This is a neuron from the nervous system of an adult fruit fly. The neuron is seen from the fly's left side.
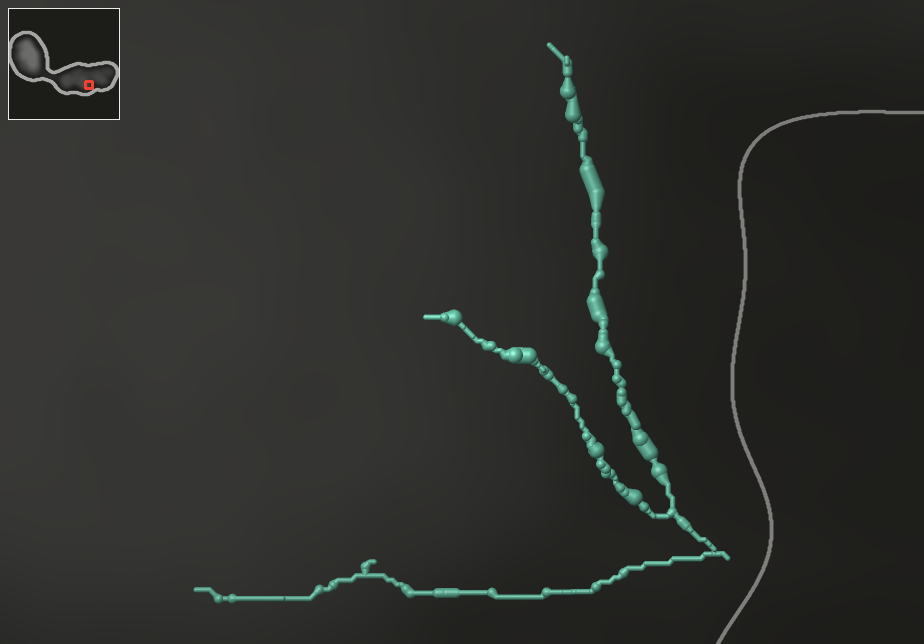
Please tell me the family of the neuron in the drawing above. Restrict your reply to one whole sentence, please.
This neuron falls within the family class mechanosensory proprioceptive.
